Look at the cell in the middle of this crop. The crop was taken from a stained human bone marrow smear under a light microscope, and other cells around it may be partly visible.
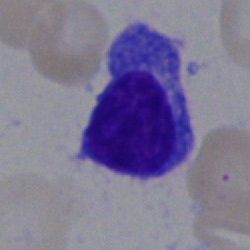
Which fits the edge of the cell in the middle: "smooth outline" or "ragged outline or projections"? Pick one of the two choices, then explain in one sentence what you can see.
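Ragged outline or projections. The cell outline is irregular, with a rounded lobe of cytoplasm bulging upward above the nucleus.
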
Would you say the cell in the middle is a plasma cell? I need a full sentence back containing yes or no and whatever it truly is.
Yes, the cell occupying the center is a plasma cell.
